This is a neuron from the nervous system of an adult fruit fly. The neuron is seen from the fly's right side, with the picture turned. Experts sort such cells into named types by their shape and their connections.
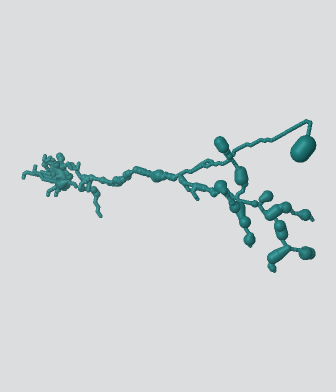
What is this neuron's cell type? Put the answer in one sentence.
The cell type is Mi13.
